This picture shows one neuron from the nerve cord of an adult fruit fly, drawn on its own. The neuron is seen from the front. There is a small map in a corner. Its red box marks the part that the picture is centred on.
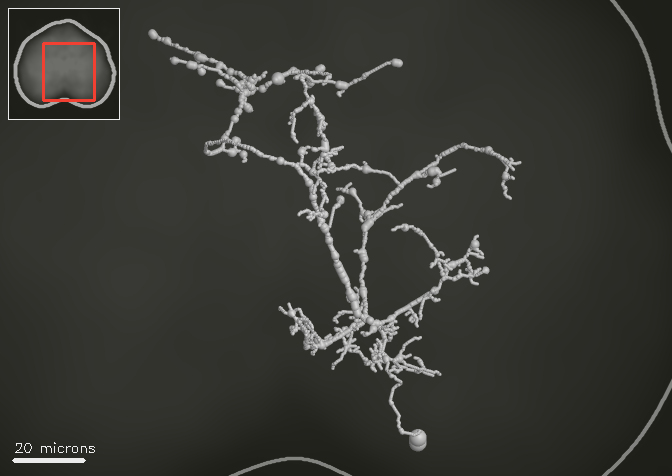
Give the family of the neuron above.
hemilineage 06B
